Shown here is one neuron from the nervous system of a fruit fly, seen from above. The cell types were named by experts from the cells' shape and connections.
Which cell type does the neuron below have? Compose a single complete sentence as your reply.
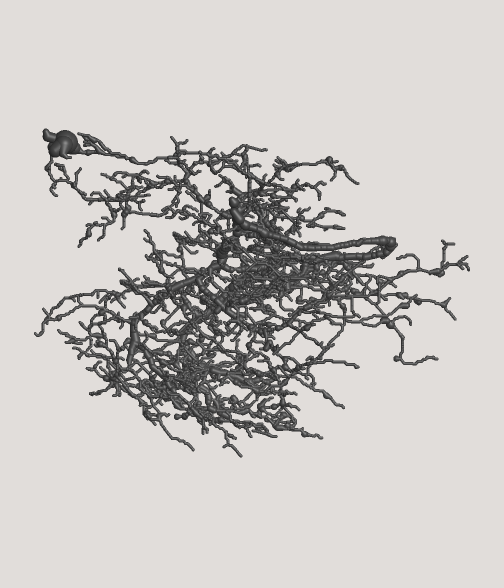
This neuron represents the cell type IN19A008.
